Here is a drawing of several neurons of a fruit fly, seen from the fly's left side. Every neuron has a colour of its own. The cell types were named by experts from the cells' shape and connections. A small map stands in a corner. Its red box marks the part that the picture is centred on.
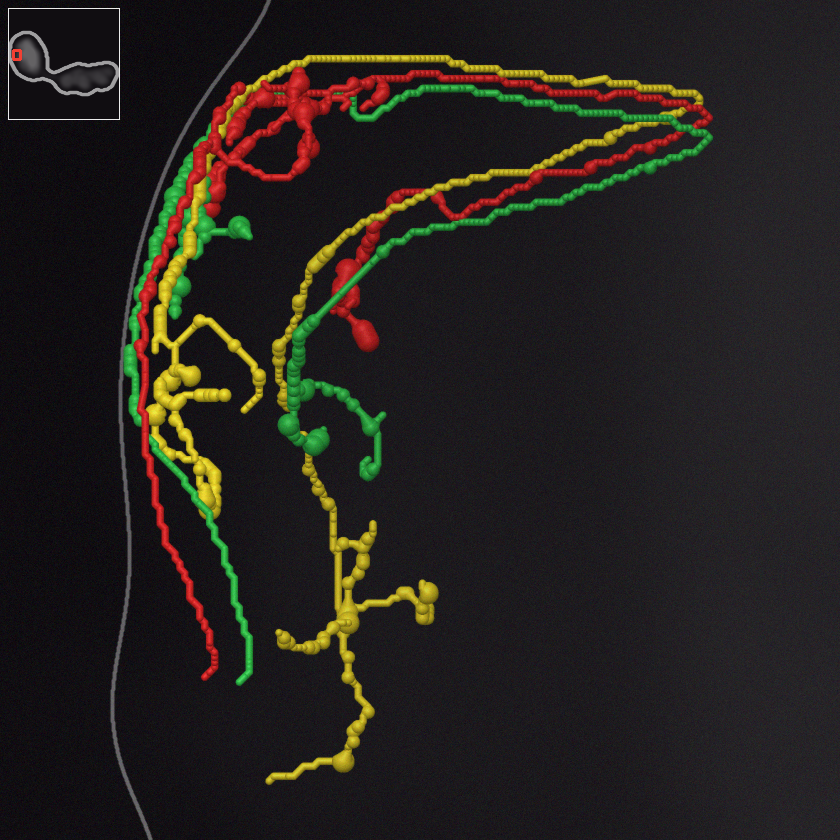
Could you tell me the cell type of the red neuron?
ORN_DA4m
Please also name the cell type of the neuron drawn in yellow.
ORN_VA1d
